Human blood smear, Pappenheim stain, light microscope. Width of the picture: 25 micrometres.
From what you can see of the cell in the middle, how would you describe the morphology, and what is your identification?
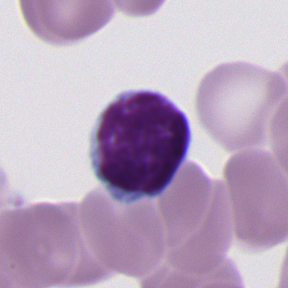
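Look first at the nucleus: it is round, with no indentation and no lobes. Its chromatin is dense and takes a deep purple stain. Around it, the cytoplasm makes only a thin rim, and that rim is pale blue. The whole cell measures about 10 by 9 micrometres, while the nucleus measures about 9 by 8 micrometres. The nucleus fills about 80% of the cell's area. This is a typical lymphocyte.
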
